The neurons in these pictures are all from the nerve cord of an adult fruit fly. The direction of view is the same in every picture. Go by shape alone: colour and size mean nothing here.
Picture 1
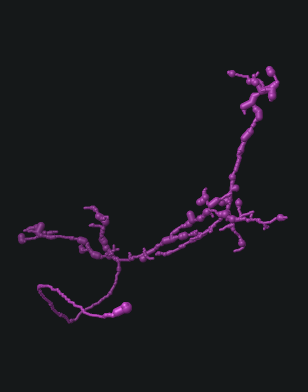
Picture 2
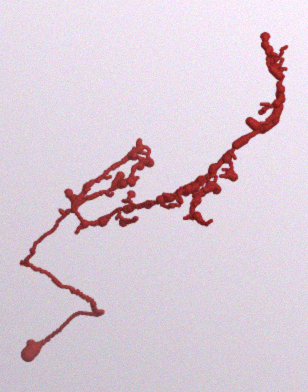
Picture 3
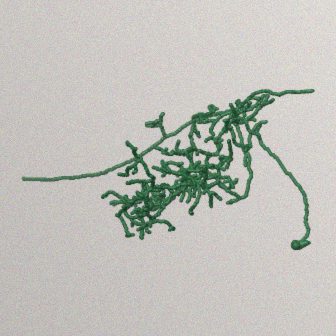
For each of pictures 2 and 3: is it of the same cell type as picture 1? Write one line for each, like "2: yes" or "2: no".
2: yes
3: no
